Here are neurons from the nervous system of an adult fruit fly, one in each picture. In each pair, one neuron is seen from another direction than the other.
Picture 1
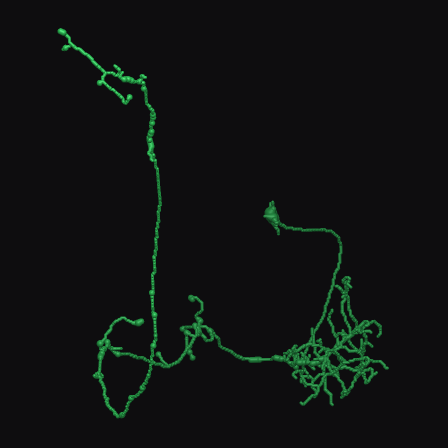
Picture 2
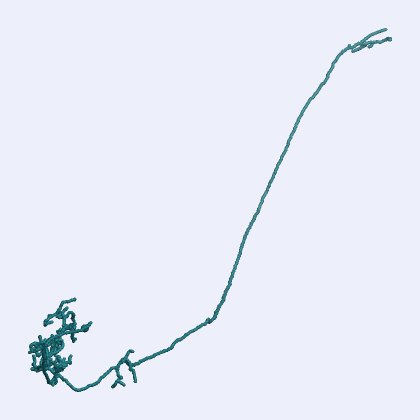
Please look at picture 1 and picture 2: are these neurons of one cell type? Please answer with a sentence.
They are of the same cell type.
